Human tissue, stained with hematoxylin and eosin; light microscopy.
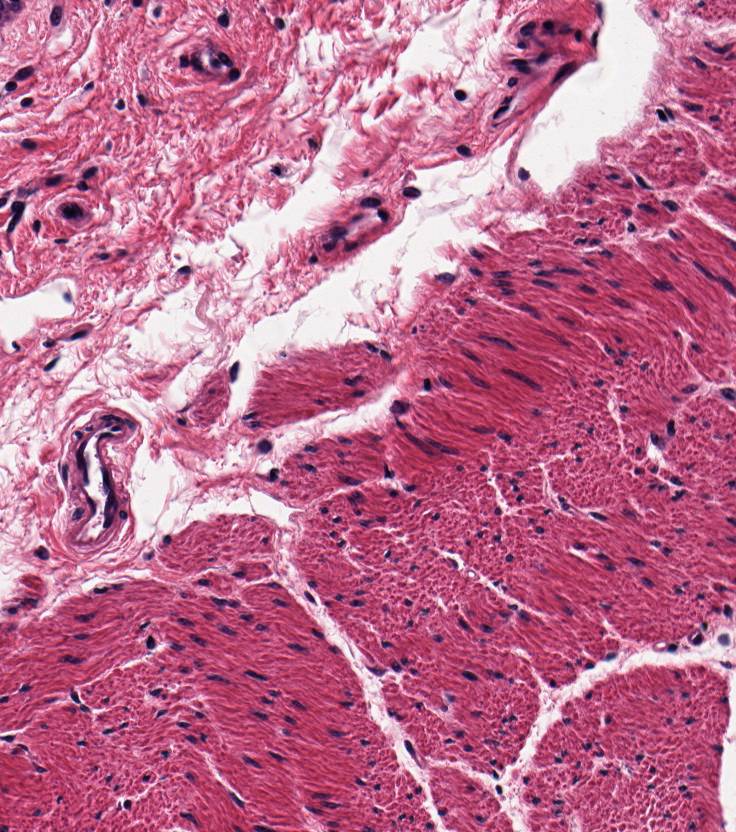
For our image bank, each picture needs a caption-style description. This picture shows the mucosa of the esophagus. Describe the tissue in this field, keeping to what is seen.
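Pink muscle bundles fill the lower and right field; looser connective tissue occupies the upper left corner. Bundles are cut in varying planes, lengthwise with streaming fibres, across with a finely stippled face. Dark, elongated nuclei lie within the cells, aligned with the fibres. Cytoplasm is evenly eosinophilic and fibrillar, with no visible cross-striations.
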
